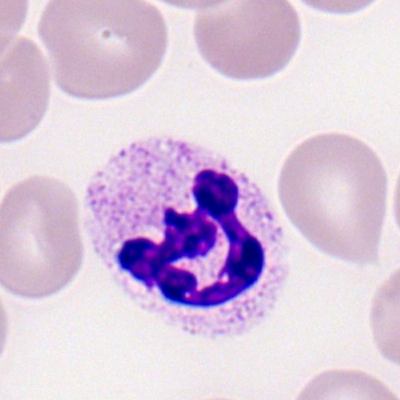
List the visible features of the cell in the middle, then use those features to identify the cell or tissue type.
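The cell has a smooth oval outline. Its nucleus is divided into several lobes joined to one another, and no nucleoli are visible in it. Fine lilac granules are scattered evenly through the cytoplasm. The cell is a segmented neutrophil.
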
